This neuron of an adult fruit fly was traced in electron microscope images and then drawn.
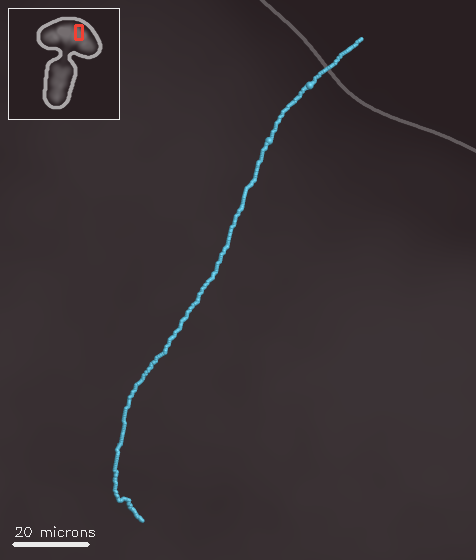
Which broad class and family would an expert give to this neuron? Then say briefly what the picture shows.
It is a sensory neuron entering the brain. The name of its family is class mechanosensory. It is in the brain and does not reach the nerve cord. From top to bottom in the picture it spans about 130 microns. It has a dozen or fewer branch ends.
